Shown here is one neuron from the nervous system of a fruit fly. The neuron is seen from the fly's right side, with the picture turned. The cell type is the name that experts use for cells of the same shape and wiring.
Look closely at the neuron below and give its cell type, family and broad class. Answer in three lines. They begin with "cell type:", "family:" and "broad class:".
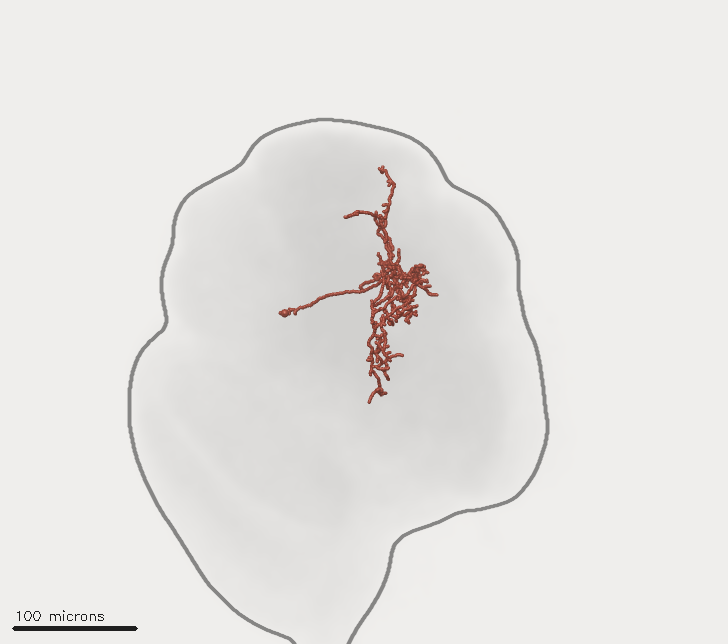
cell type: LAL302m
family: hemilineage SMPpv2_ventral
broad class: central-brain intrinsic neuron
